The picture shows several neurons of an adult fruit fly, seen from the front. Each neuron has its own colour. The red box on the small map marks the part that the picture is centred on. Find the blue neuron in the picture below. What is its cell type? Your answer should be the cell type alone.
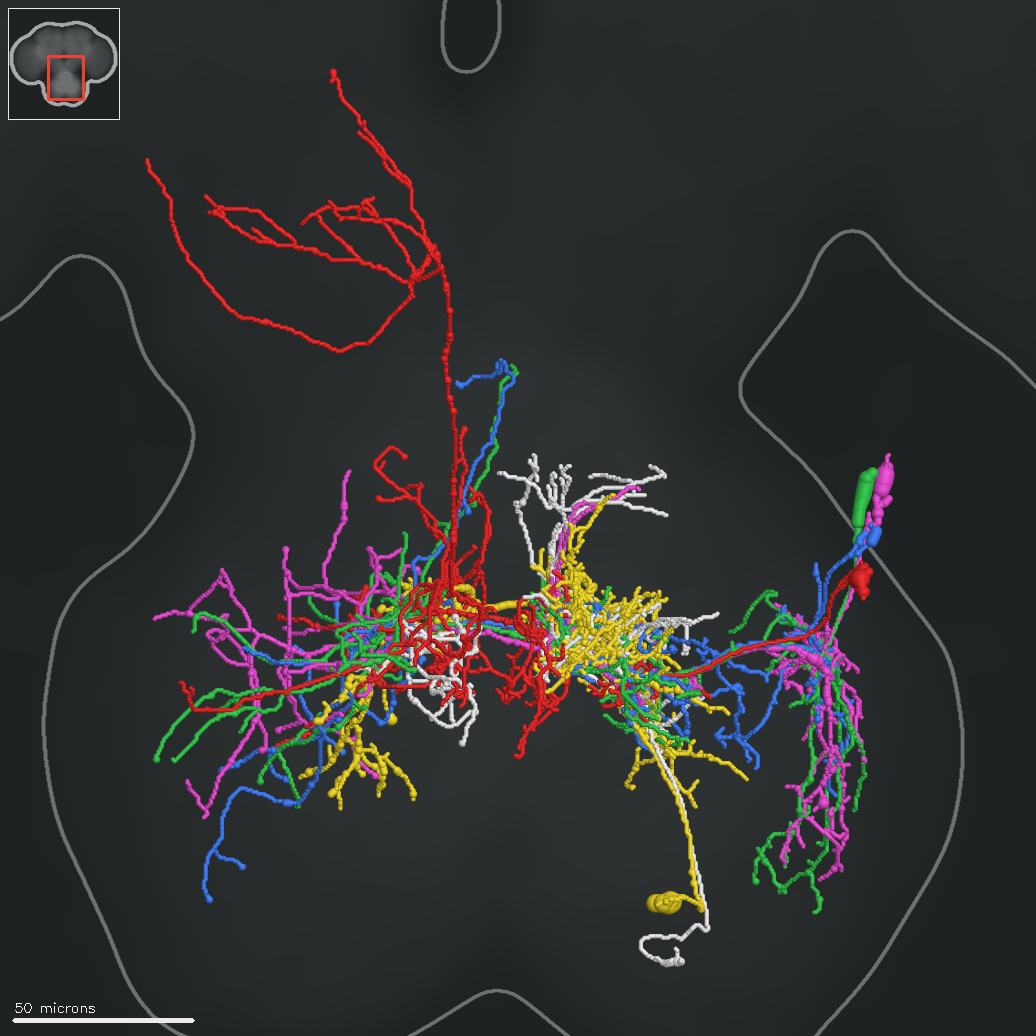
IN18B045_c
